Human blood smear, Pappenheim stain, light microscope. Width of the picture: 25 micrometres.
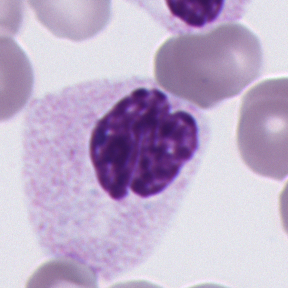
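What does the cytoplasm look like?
It is abundant and pale pinkish-lilac, with fine pinkish-violet granules scattered evenly through it.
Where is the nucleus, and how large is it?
It sits off-centre toward the upper right of the cell and is about 10 micrometres across.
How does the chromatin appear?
Dark purple and clumped, with small paler gaps between the clumps.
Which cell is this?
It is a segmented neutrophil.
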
